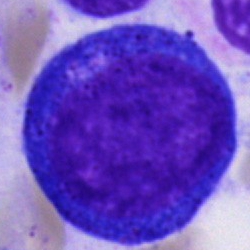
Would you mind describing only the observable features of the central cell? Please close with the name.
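Look first at how little cytoplasm there is: it makes only a thin band around the nucleus. That band is stained a deep blue. You will find no vacuoles in it. Along the top edge, parts of other purple-stained cells are cut off. The cell in the middle is a proerythroblast.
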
